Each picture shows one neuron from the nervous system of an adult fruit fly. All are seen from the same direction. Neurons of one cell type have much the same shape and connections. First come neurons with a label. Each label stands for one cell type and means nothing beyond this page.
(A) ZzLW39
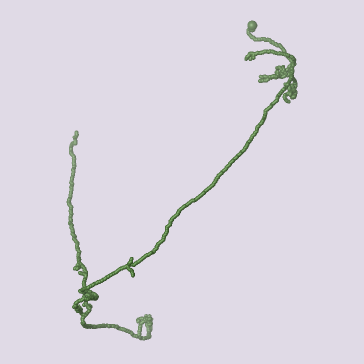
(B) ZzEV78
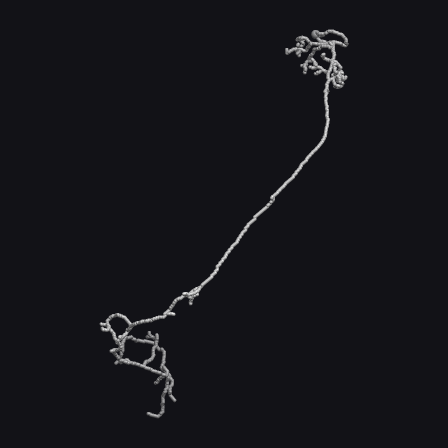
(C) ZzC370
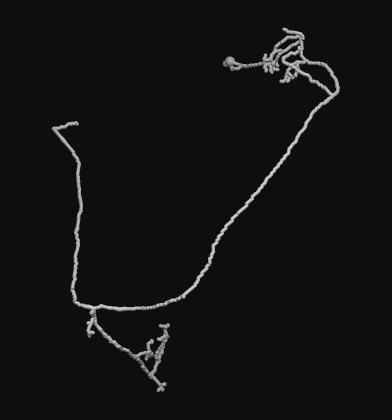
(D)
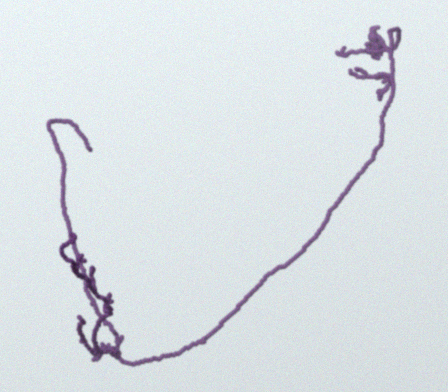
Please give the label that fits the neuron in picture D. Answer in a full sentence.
It belongs to ZzLW39.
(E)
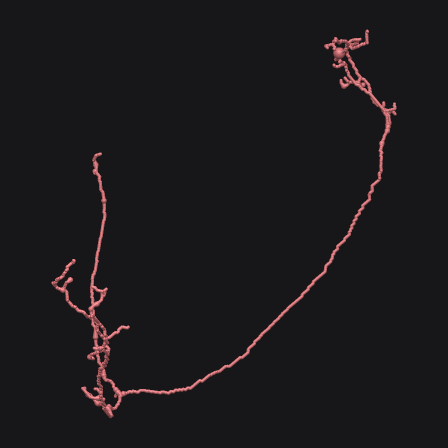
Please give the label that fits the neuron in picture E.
It belongs to ZzLW39.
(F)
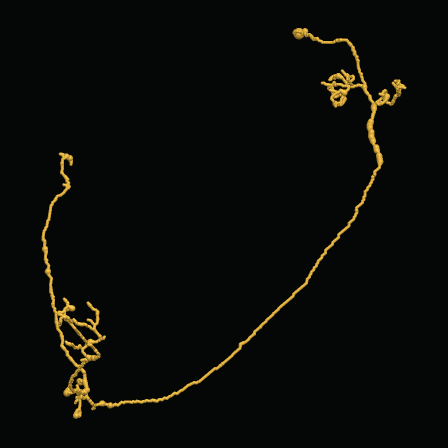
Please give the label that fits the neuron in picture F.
It belongs to ZzLW39.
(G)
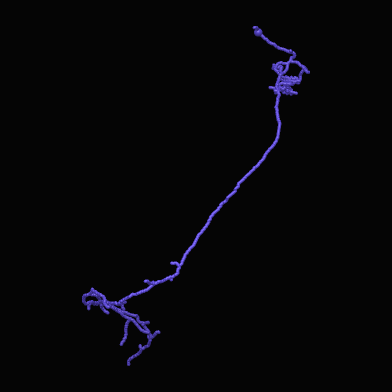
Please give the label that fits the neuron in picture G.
It belongs to ZzEV78.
